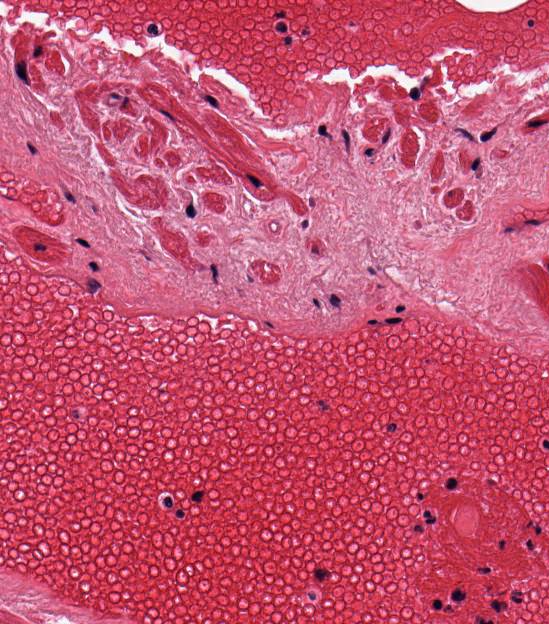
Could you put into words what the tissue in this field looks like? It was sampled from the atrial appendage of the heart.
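Notice first the band of pale pink, loosely fibrillar stroma crossing the upper field from left to right. Its scattered nuclei are sparse, small, dark and mostly elongated. Only a few dark-nucleated cells lie among the red blood cells. Nowhere is there an epithelial lining.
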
